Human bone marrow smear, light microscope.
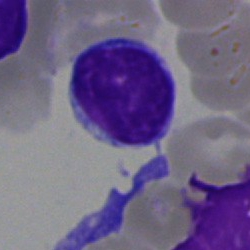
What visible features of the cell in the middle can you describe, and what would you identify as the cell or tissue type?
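Let's start with the cytoplasm: it forms only a thin crescent, seen mostly along the lower left edge of the cell. Notice its pale blue colour, and that no granules show in it. Just below the cell lies an irregular bluish strand, joined to it by a thin thread. This cell is a lymphocyte.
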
